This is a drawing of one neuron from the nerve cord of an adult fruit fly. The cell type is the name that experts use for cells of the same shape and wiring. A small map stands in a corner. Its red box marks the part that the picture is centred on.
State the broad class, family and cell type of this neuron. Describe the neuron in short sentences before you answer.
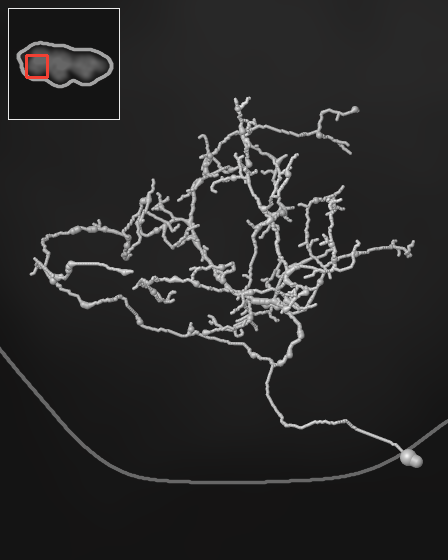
The picture shows dozens of branch ends. In this view it is about as wide as it is tall. Its broad class is nerve-cord intrinsic neuron. Its family is hemilineage 20A.22A. It is of cell type IN20A.22A024.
